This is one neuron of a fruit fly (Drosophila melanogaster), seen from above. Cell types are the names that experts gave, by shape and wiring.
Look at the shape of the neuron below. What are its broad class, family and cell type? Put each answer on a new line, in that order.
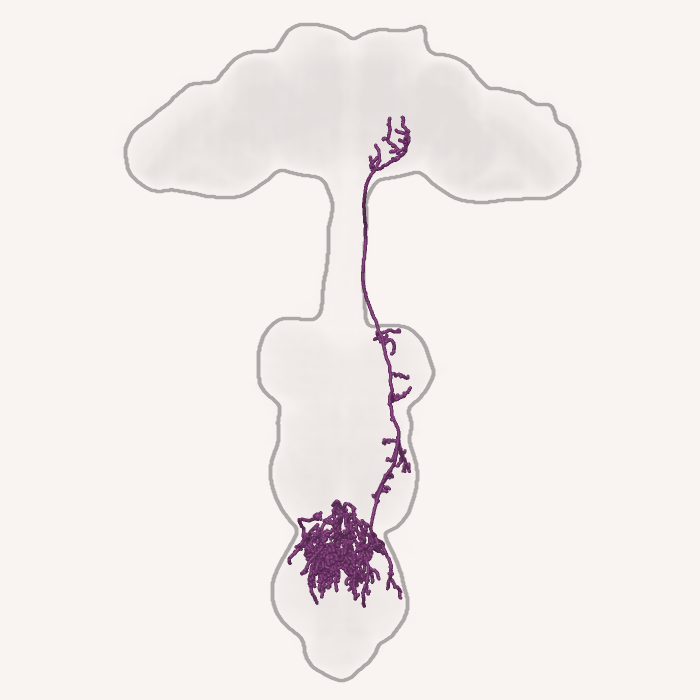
ascending neuron
hemilineage 18B
AN18B002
